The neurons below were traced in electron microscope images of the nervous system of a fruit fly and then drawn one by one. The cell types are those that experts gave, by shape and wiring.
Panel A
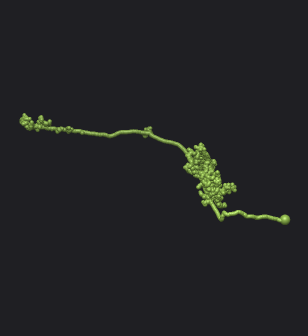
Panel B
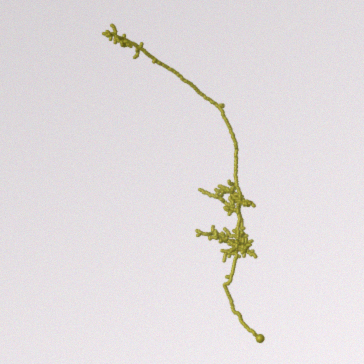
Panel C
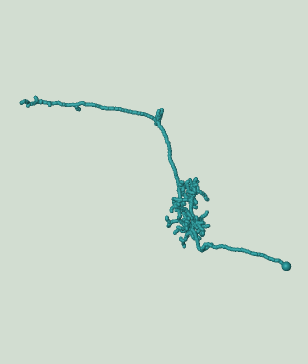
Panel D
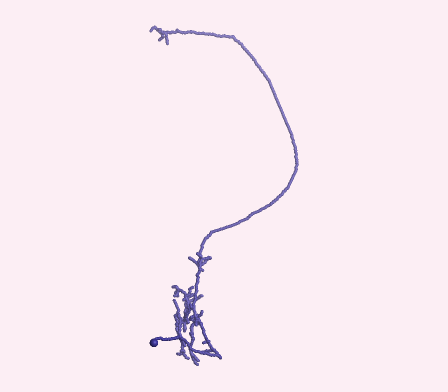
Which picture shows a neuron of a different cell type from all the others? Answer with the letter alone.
D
